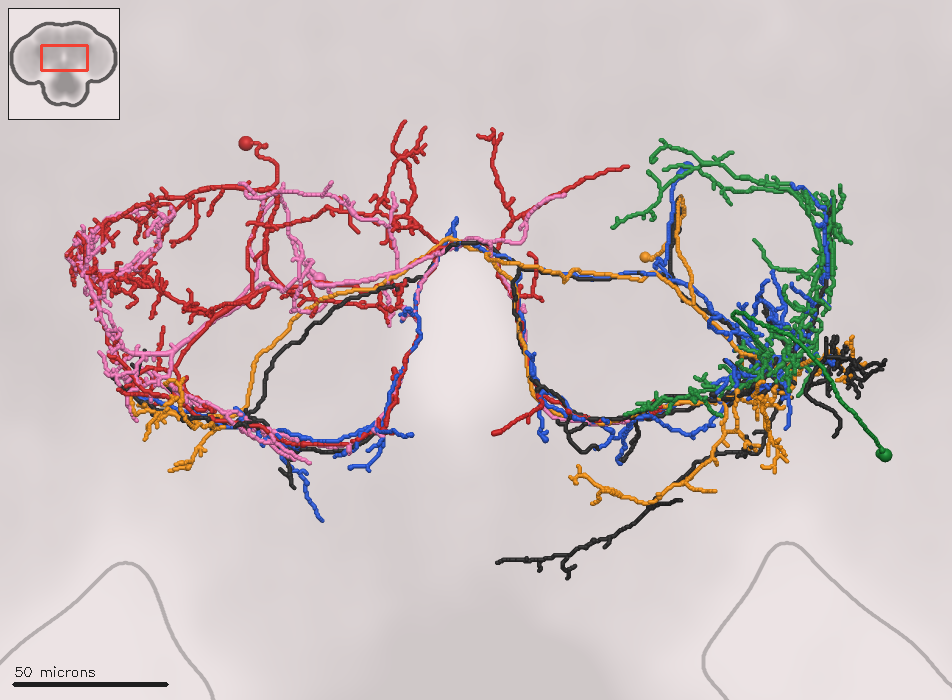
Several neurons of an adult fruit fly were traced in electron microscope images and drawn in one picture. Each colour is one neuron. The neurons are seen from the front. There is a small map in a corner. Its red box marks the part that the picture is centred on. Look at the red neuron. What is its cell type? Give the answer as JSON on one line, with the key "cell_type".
{"cell_type": "PS238"}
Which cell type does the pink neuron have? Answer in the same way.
{"cell_type": "CB3343"}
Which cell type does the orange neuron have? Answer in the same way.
{"cell_type": "CB0320"}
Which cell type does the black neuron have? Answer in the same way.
{"cell_type": "CB2935"}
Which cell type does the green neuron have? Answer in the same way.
{"cell_type": "PLP025"}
